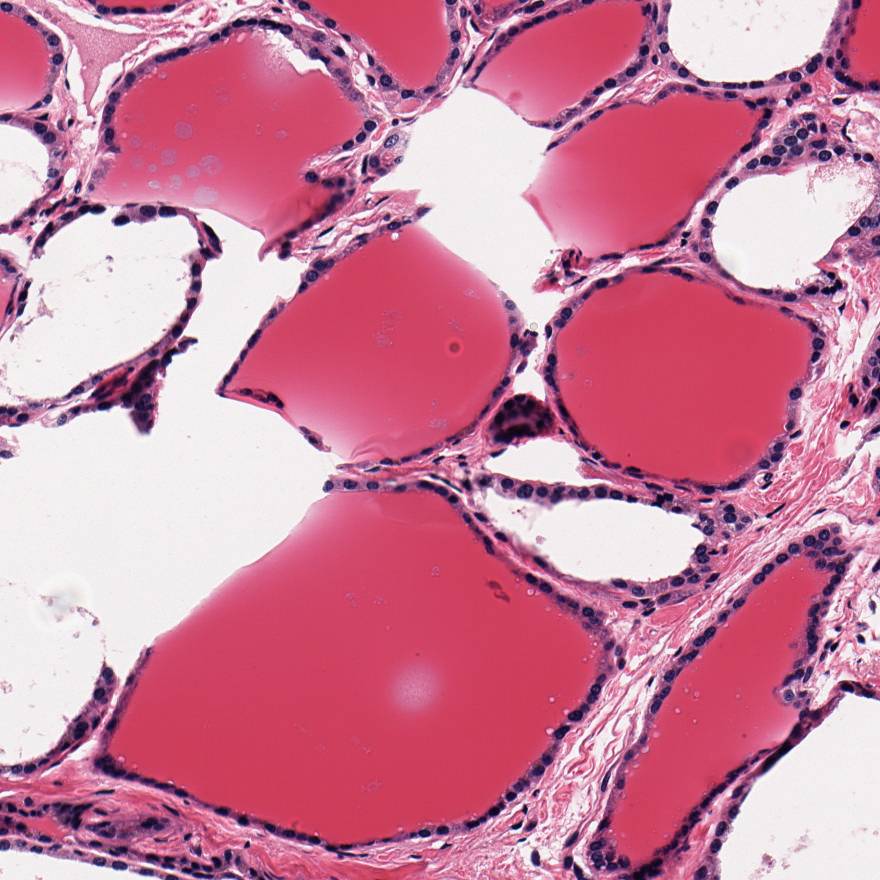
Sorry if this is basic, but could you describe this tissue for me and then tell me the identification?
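Follicles lined by a single layer of flattened to low cuboidal epithelial cells. Most hold homogeneous deep pink colloid. Lining smooth around each lumen, without papillary folds into the colloid. Scant pale pink fibrous stroma between follicles, broadest along the right side. Tissue: thyroid.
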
